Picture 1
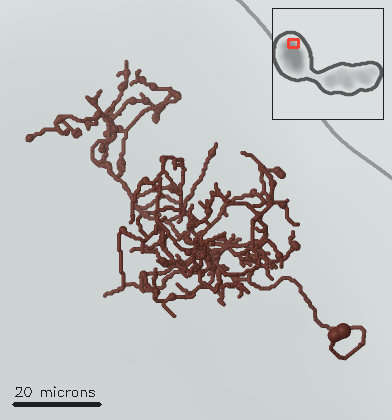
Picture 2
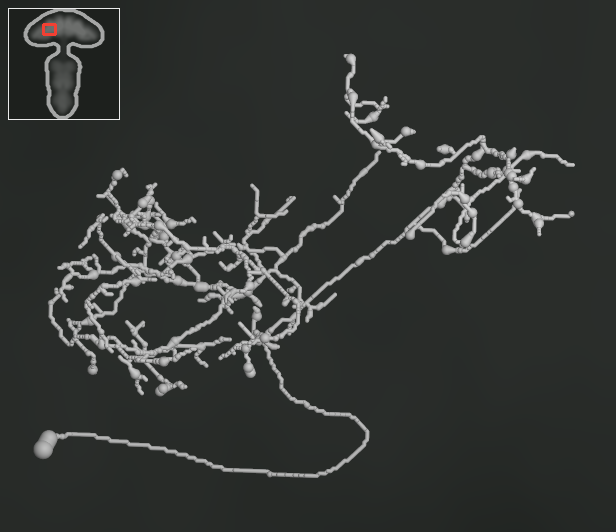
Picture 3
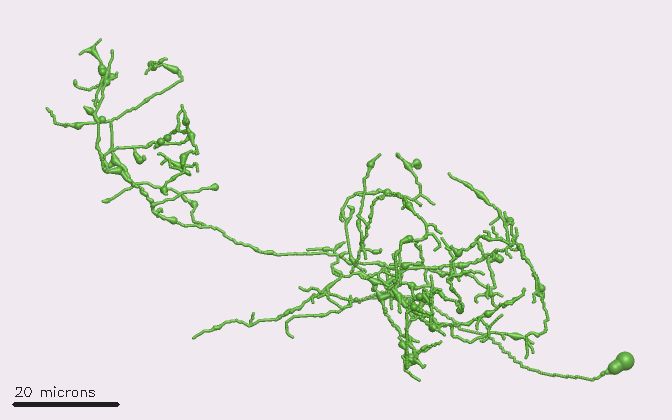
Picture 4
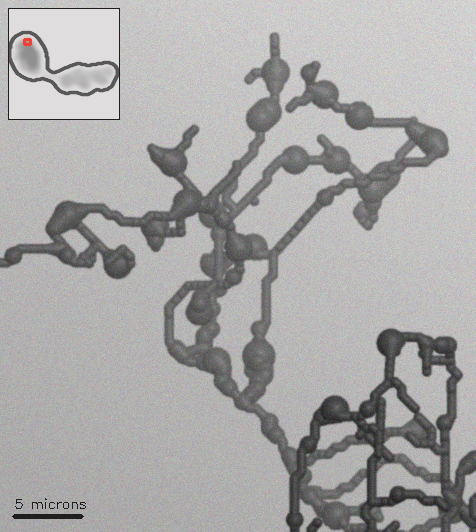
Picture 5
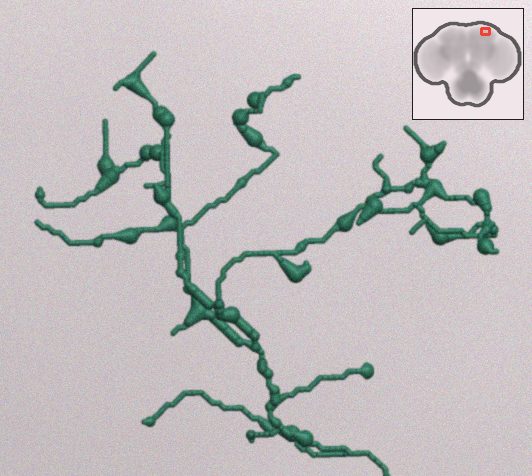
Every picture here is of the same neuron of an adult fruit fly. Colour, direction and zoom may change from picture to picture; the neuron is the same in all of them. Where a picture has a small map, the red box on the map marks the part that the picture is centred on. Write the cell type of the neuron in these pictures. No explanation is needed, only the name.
CB3012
